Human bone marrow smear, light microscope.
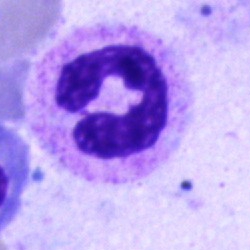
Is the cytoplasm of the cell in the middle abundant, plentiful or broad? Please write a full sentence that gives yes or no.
Yes, the cell's cytoplasm around the nucleus is ample.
